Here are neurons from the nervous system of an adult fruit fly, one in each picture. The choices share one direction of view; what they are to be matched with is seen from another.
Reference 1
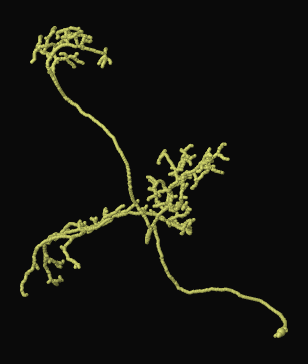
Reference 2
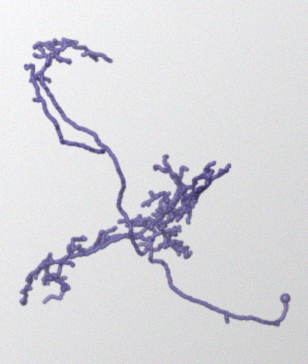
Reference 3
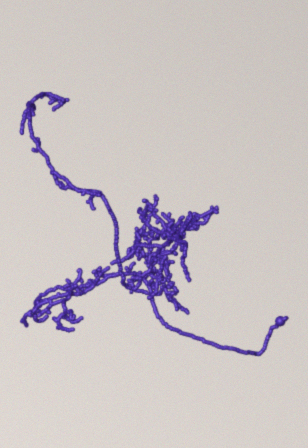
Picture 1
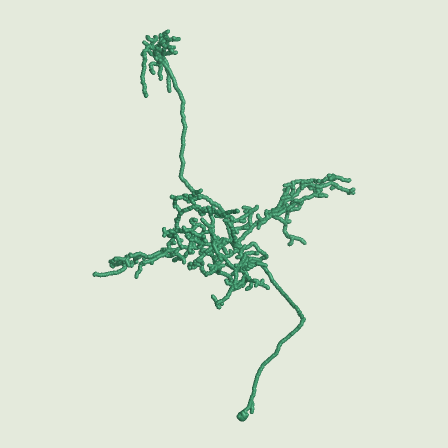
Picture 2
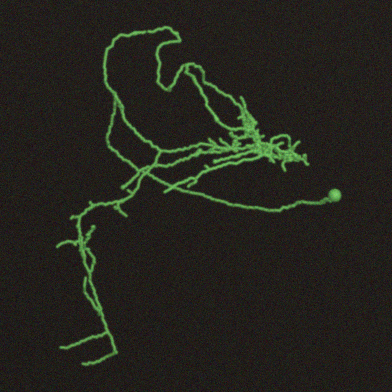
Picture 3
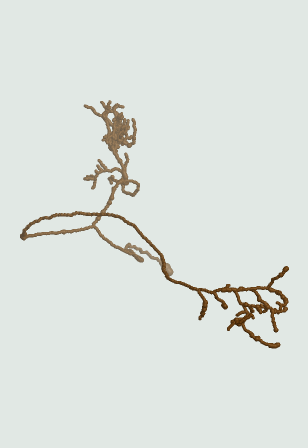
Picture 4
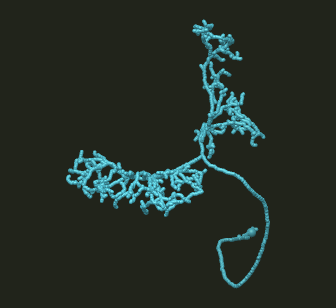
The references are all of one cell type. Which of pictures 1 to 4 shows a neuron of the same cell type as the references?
1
